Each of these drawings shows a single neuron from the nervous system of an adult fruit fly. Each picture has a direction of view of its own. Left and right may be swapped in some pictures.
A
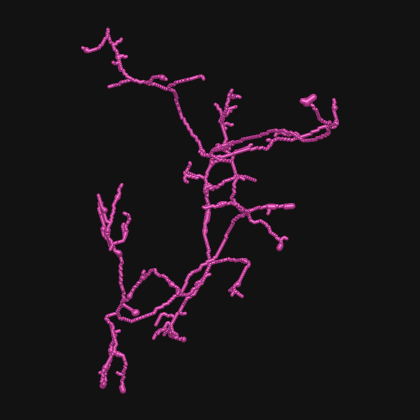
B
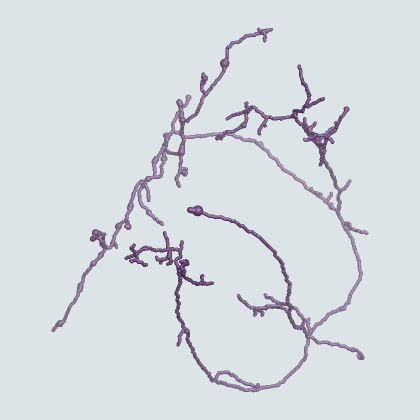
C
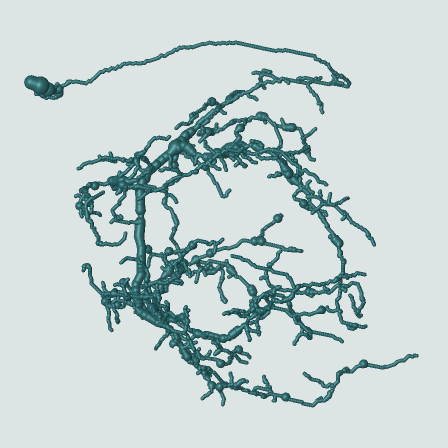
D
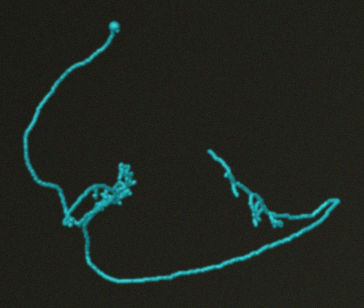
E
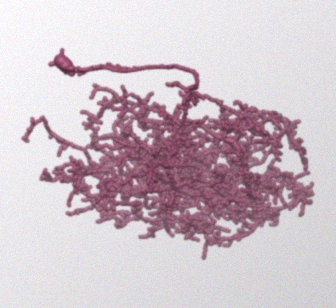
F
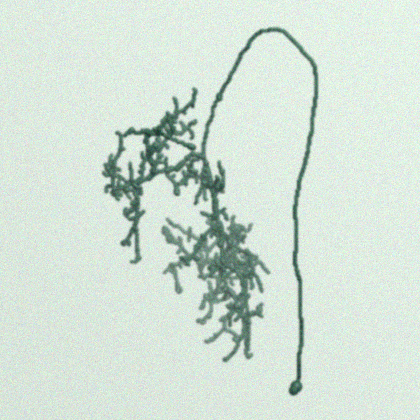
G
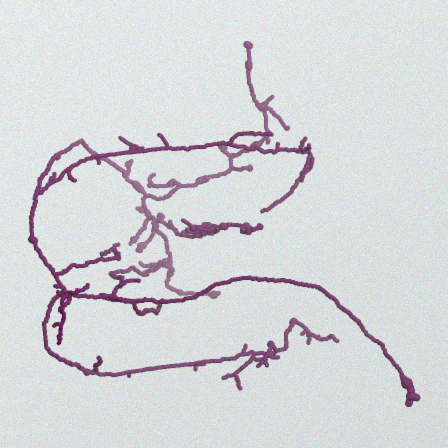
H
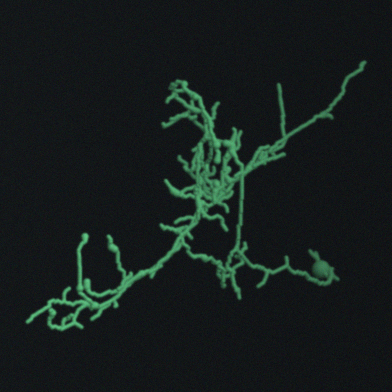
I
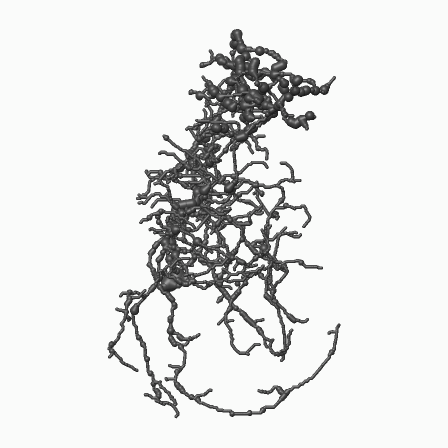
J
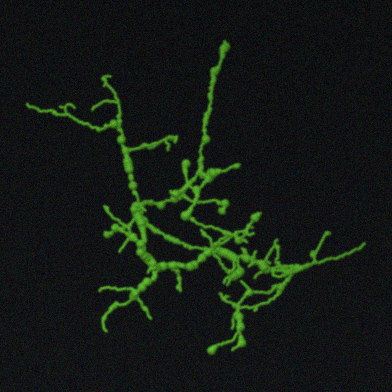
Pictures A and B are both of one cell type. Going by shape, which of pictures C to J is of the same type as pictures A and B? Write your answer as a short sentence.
The neuron in picture G is of the same cell type.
